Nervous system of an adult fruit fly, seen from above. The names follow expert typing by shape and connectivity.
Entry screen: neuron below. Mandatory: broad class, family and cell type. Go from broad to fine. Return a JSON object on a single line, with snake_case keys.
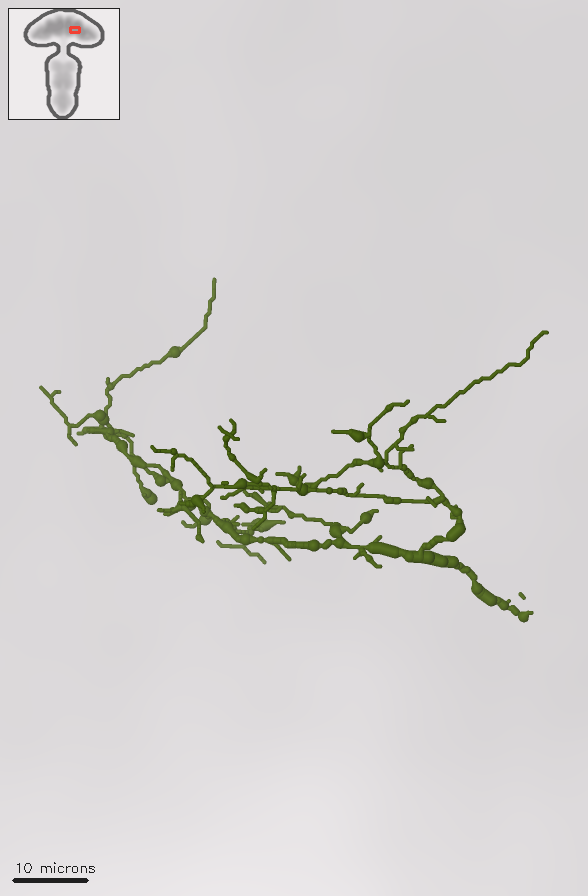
{"broad_class": "central-brain intrinsic neuron", "family": "hemilineage SLPav1_medial", "cell_type": "CL102"}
